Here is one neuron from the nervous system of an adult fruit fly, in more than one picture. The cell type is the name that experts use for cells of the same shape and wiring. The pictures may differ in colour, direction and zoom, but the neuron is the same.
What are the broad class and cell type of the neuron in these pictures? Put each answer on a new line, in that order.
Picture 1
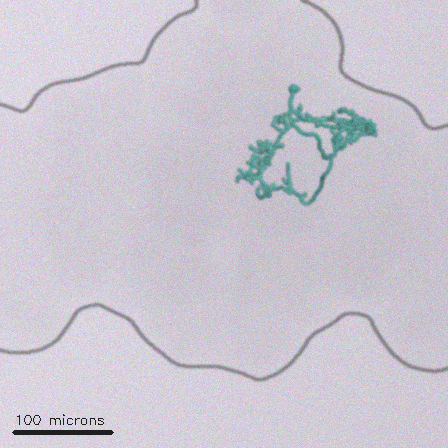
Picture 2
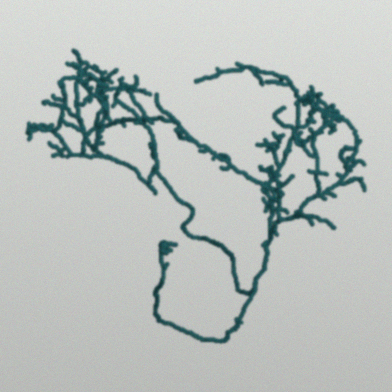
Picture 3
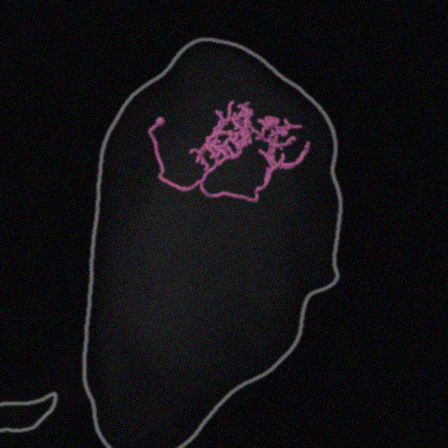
central-brain intrinsic neuron
SLP473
